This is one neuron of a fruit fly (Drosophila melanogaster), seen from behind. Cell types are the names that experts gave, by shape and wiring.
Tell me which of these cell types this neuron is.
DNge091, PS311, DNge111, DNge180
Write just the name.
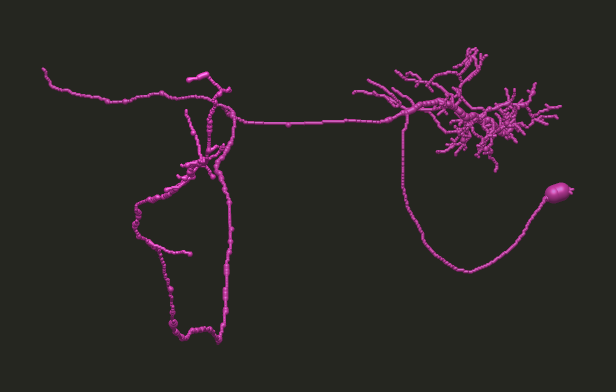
DNge091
